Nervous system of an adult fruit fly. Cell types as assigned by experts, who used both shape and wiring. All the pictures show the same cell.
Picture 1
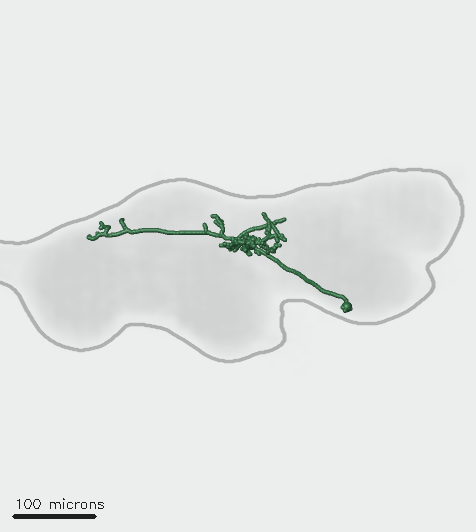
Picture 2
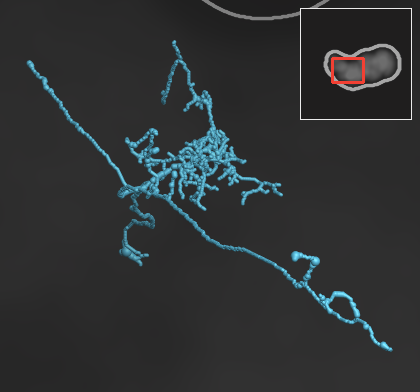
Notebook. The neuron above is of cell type: IN08B093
